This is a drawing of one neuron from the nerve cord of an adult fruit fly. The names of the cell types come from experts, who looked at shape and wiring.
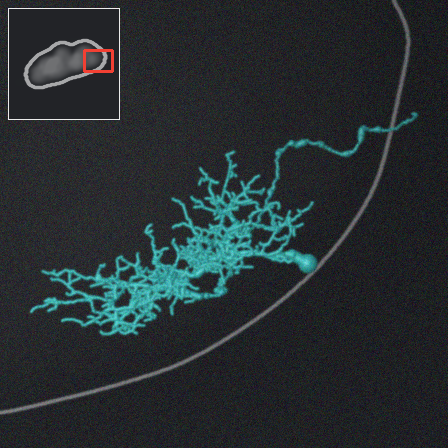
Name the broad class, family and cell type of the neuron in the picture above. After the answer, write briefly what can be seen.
It is a nerve-cord intrinsic neuron. The family is hemilineage 19A. Its cell type is IN19A099. Dozens of branch ends can be seen. As drawn here it is wider than it is tall.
